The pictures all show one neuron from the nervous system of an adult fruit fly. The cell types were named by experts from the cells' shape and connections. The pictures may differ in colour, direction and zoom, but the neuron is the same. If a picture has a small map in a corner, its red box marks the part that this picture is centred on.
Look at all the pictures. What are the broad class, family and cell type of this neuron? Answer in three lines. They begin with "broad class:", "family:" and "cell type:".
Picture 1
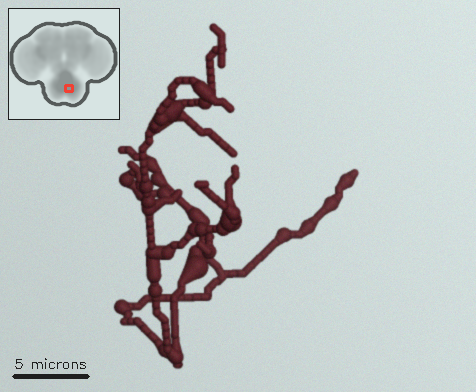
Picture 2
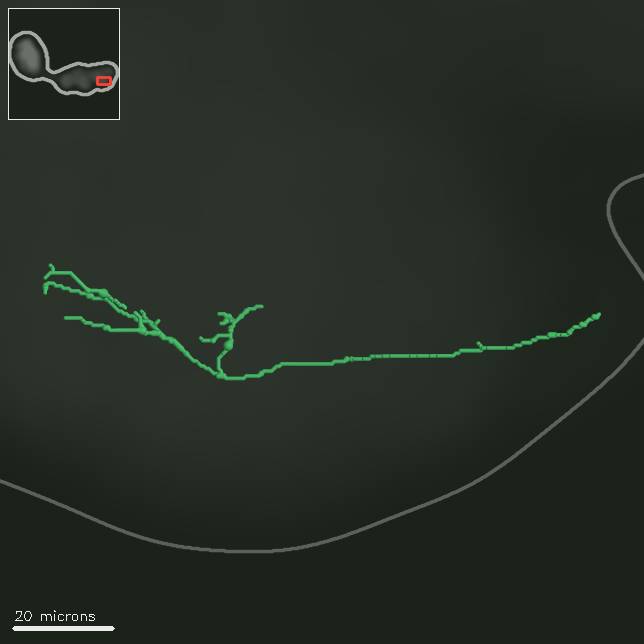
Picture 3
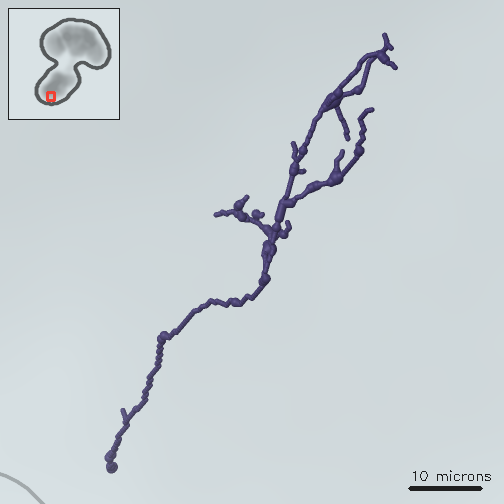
broad class: sensory neuron entering the nerve cord
family: class gustatory
cell type: LgLG1b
